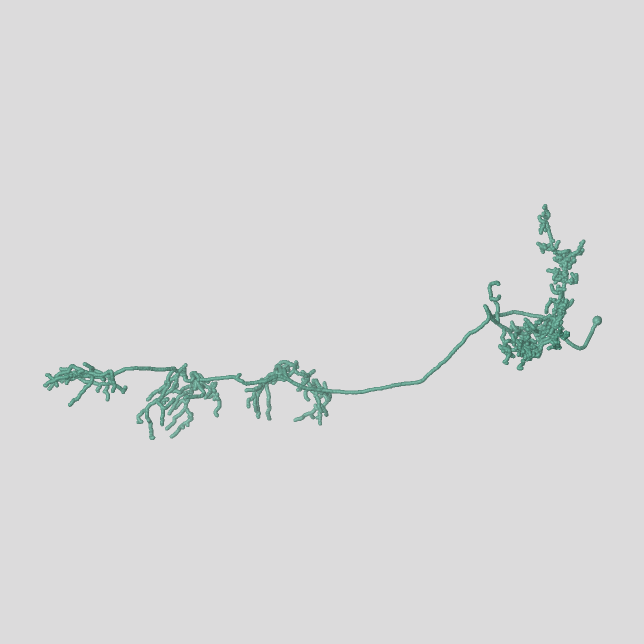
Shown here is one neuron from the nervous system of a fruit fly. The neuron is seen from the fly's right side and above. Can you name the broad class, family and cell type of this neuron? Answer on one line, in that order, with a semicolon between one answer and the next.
descending neuron; hemilineage MD3; DNge032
